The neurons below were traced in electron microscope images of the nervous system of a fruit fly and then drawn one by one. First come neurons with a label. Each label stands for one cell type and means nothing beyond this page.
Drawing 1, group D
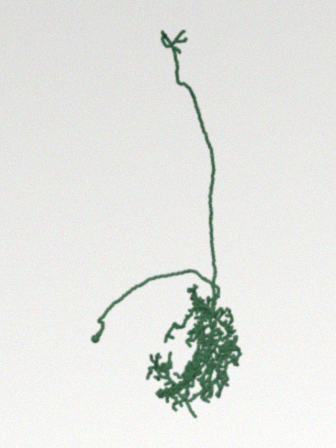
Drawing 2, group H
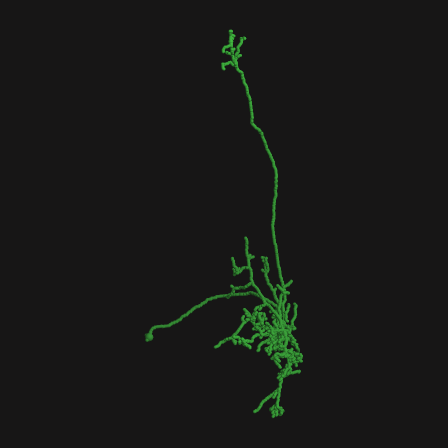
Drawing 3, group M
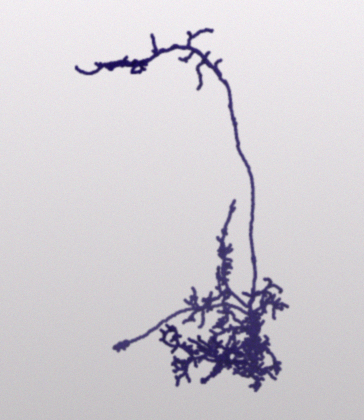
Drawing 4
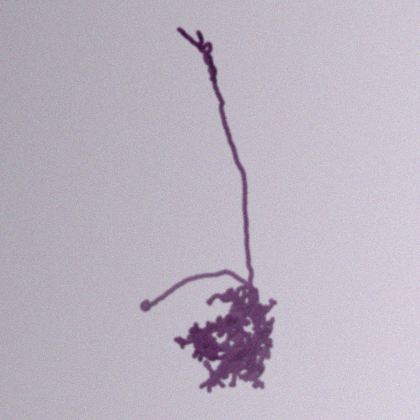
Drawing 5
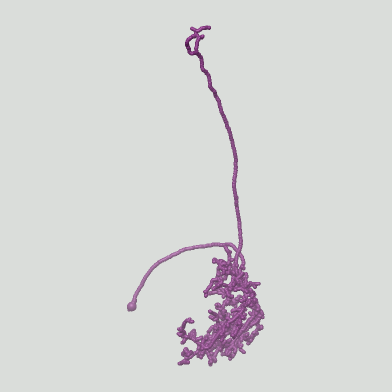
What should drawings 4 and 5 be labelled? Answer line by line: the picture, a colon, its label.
4: group D
5: group D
